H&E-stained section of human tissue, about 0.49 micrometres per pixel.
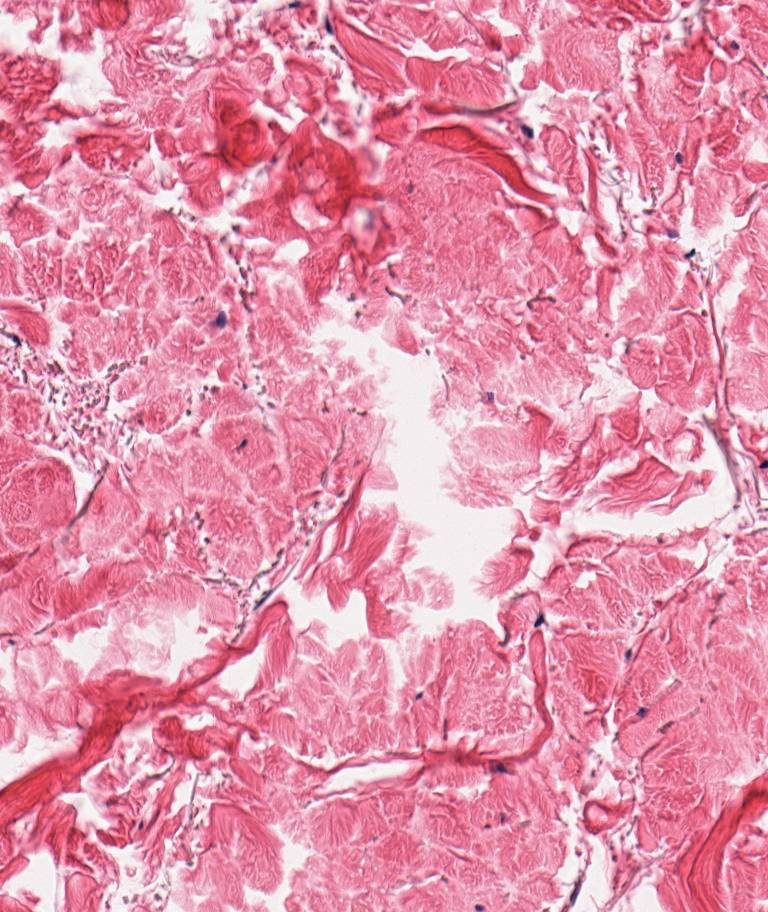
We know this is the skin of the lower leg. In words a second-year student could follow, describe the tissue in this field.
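The pink fibres have a fine, feathery, streaky internal texture rather than a smooth one. Nuclei are scarce, appearing only as scattered small dark dots between the fibres. Thin strands of loose stroma with small dark nuclei run between the fibre groups, most clearly left of centre. No epithelium or glands are present anywhere in the field.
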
